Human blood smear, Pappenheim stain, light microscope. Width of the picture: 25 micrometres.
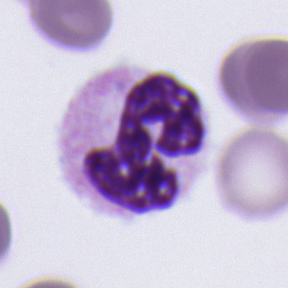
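Segmented neutrophil at the centre of a stained blood smear: outline round and smooth; chromatin dark purple and coarsely clumped. Cytoplasm pale pink, widest on the left side of the cell, holding fine, faint pinkish-lilac granules. Size of the segmented neutrophil: about 13 micrometres across.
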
